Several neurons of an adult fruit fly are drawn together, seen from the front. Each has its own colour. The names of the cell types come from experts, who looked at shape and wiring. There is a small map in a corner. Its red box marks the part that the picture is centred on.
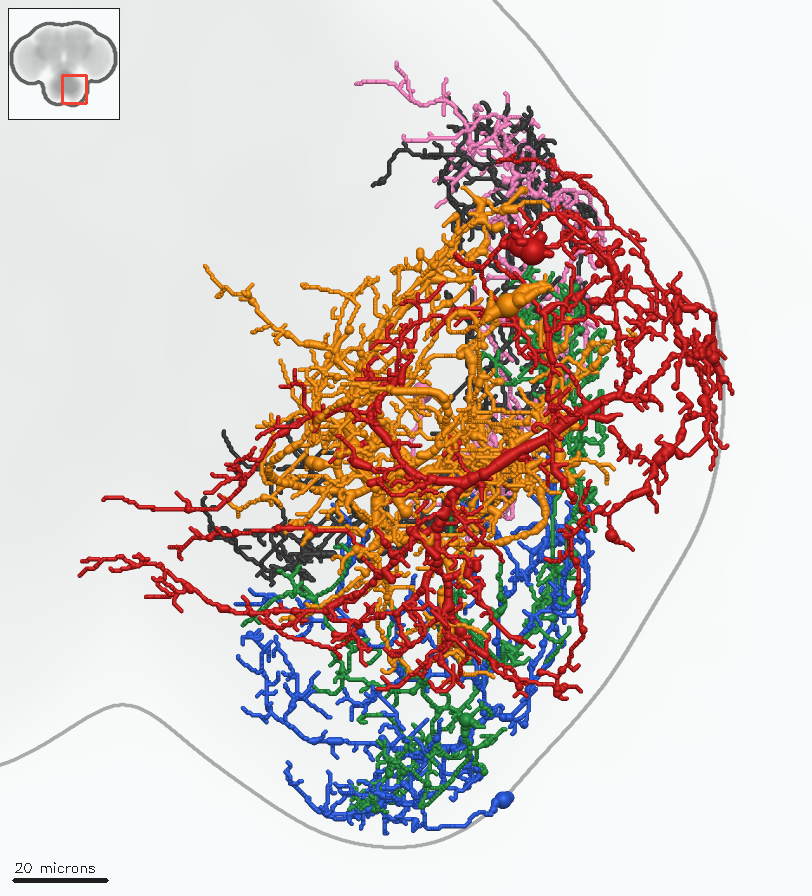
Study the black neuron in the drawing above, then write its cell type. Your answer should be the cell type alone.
IN13A053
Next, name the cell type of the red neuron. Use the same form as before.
IN17A041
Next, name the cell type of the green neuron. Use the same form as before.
IN13A052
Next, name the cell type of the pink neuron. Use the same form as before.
IN13A068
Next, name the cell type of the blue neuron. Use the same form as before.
IN13A054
